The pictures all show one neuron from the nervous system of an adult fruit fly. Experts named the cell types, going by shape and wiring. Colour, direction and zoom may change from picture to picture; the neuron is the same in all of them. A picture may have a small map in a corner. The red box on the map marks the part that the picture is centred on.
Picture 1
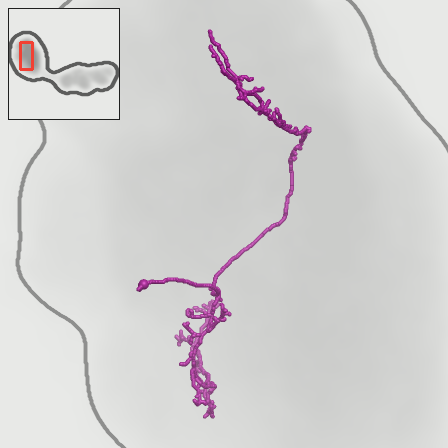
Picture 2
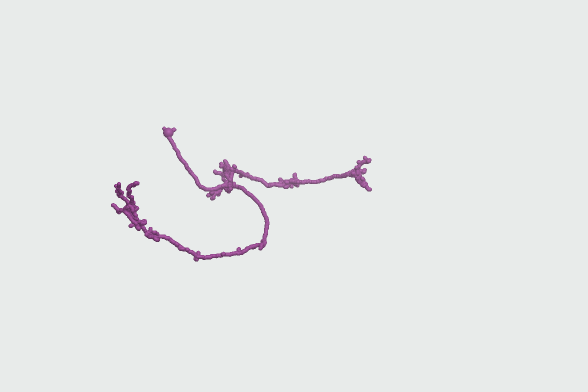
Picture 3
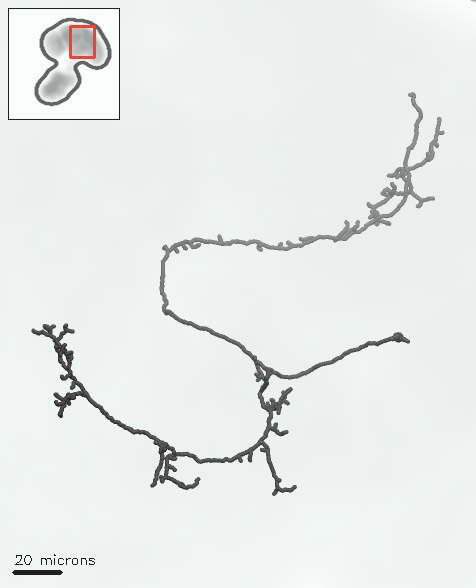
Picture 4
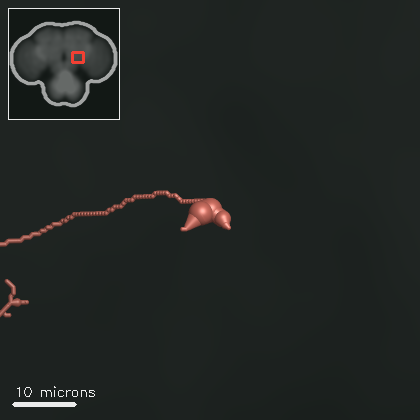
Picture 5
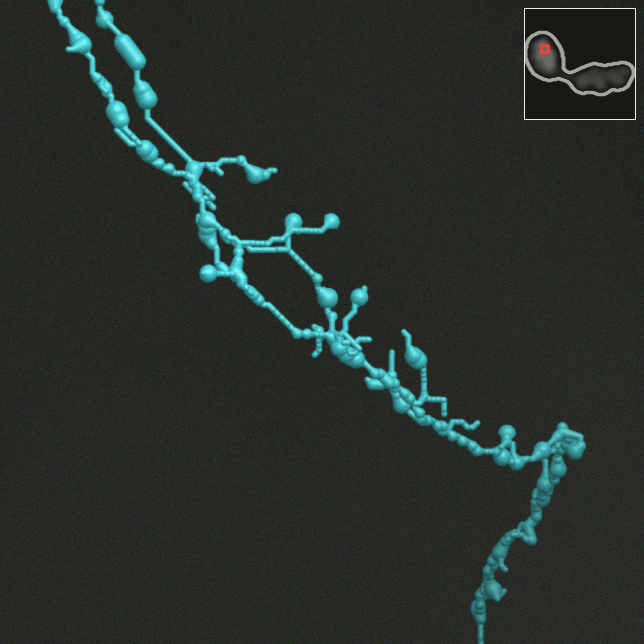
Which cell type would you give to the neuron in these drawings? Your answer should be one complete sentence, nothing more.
This neuron belongs to the cell type CB4190.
